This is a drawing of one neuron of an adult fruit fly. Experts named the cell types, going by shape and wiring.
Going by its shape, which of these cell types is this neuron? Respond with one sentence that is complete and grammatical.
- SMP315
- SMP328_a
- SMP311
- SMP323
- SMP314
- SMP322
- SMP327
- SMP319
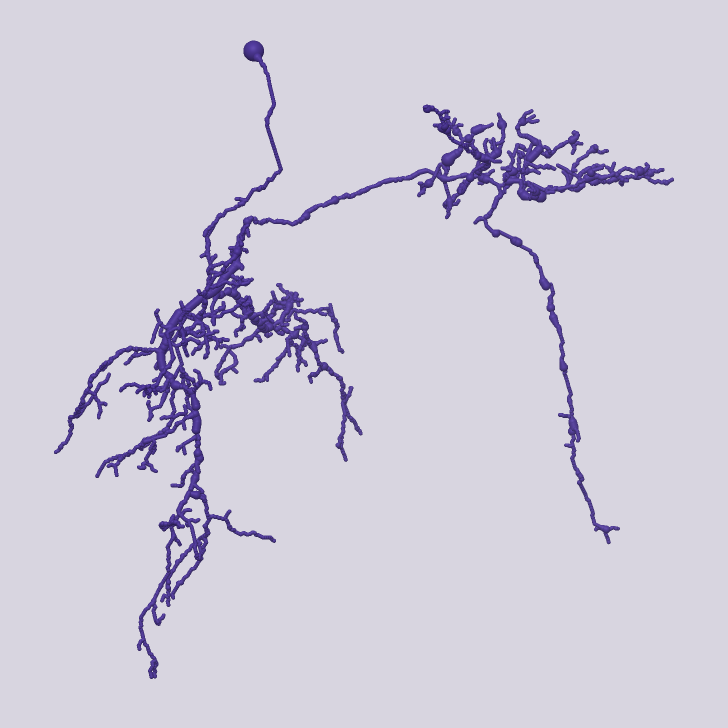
To this neuron applies the cell type name SMP327.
